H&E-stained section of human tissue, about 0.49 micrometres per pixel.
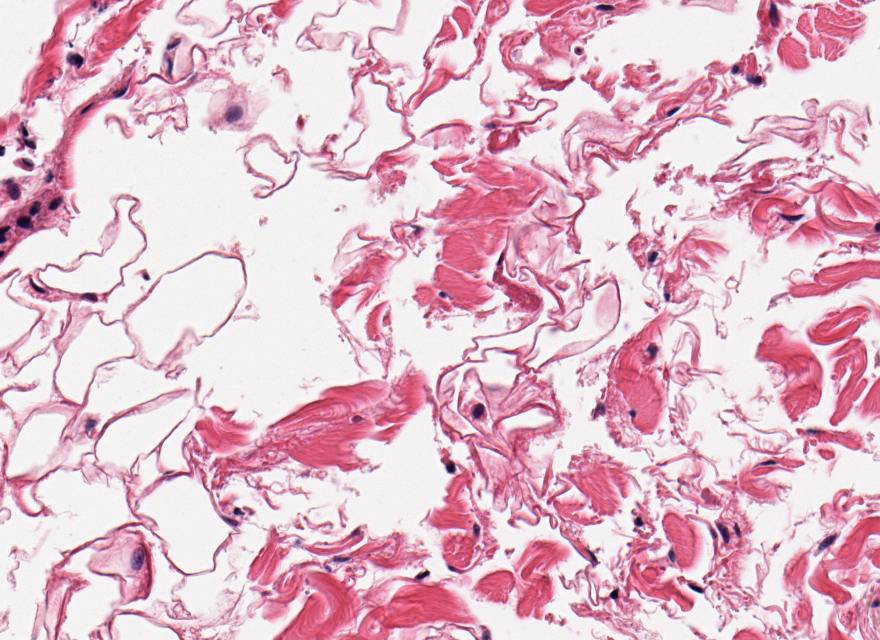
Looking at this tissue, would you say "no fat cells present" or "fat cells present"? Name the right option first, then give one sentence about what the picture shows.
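Fat cells present. The left part of the field is filled with empty polygonal spaces outlined by thin membranes, the look of fat cells.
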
